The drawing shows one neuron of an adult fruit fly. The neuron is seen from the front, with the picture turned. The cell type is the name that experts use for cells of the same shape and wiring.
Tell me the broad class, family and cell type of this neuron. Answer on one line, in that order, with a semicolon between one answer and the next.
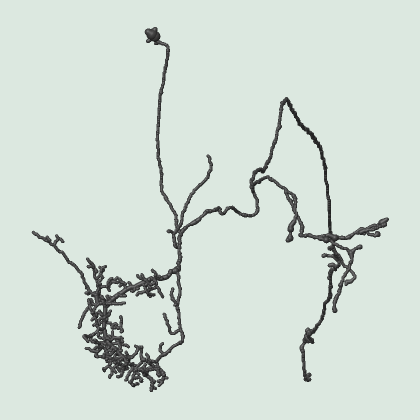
descending neuron; hemilineage LB6; DNg11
